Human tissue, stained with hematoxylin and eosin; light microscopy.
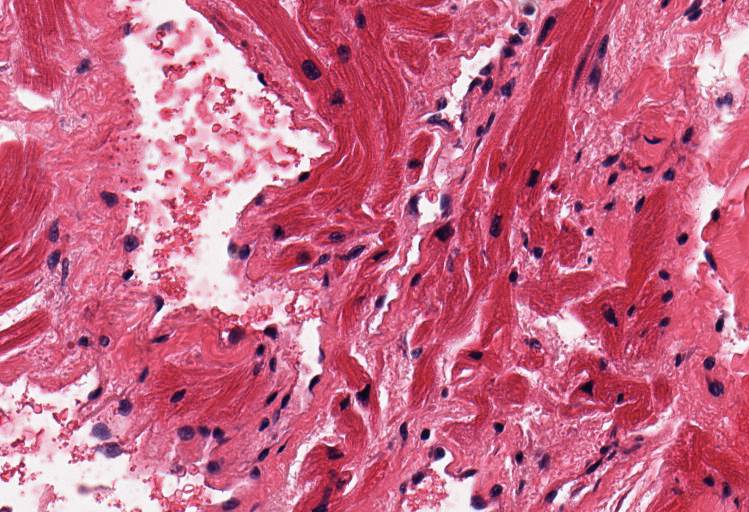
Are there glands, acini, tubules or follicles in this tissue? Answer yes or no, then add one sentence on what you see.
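No. No epithelium or glands are present anywhere in the field.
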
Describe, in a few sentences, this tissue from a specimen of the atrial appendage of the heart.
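You've got bundles of eosinophilic muscle fibres interlacing here, running in all sorts of directions. Their cytoplasm takes a deep red, and most nuclei in them are dark purple, oval to elongated. In between the bundles there's a paler pink, wispy, loose stroma.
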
